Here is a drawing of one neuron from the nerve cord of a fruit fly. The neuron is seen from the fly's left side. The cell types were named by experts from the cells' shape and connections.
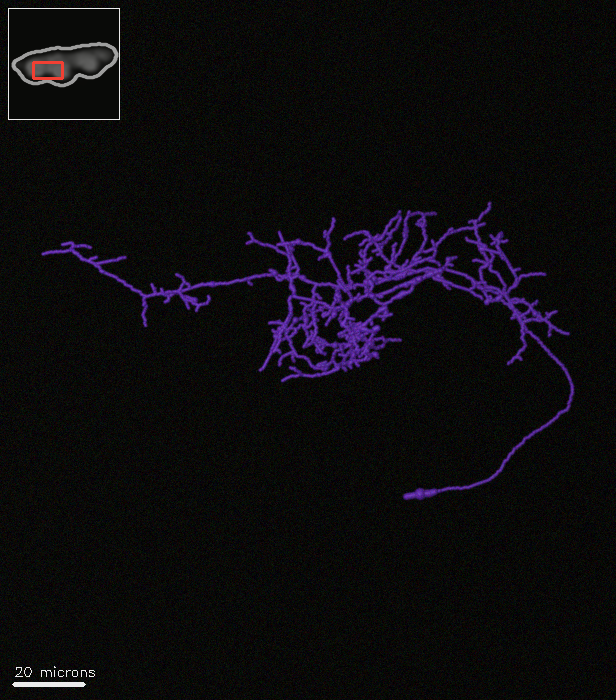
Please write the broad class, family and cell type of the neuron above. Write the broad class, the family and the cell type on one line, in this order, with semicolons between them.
nerve-cord intrinsic neuron; hemilineage 00A; IN00A051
